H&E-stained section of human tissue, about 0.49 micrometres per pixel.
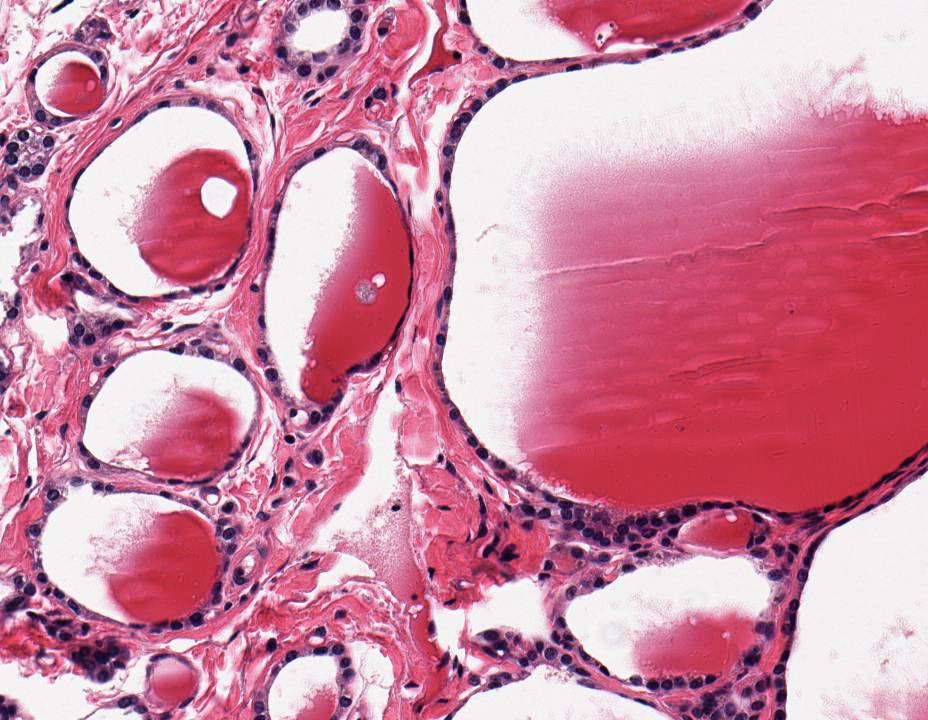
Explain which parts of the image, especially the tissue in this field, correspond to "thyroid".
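This is thyroid, and the field is made up of rounded follicles of varying size.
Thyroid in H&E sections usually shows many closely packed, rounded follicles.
So the rounded follicles fit, though one very large follicle here fills most of the right half. Each follicle is lined by a single layer of flattened to low cuboidal cells, whose small dark round to oval nuclei sit in one row.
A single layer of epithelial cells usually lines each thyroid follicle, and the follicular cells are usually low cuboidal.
The single layer and the low cuboidal cells match that, while the flattened ones are flatter than usual. In a few follicles in the upper left, small round clear holes lie within the colloid.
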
